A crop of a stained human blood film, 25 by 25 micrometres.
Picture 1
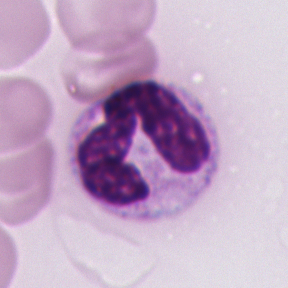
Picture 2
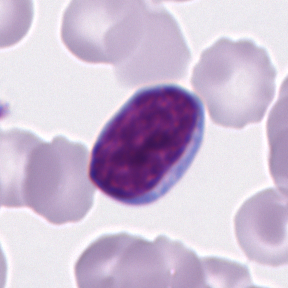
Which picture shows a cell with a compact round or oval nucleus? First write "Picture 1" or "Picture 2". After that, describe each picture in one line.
Picture 2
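In picture 1: The nucleus is a thick band bent around a central patch of cytoplasm, with its open side facing downward.
In picture 2: The nucleus is oval and not indented.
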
